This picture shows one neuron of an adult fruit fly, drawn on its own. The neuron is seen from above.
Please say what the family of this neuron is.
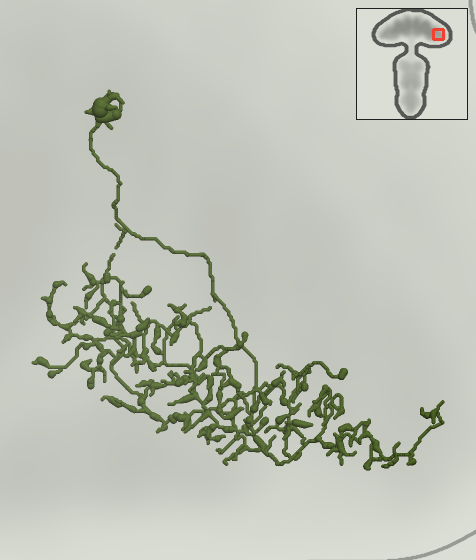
Dm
